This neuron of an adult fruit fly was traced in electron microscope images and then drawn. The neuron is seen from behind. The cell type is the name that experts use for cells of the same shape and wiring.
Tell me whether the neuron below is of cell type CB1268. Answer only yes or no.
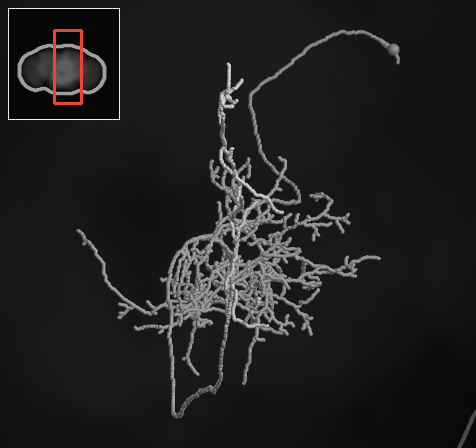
no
